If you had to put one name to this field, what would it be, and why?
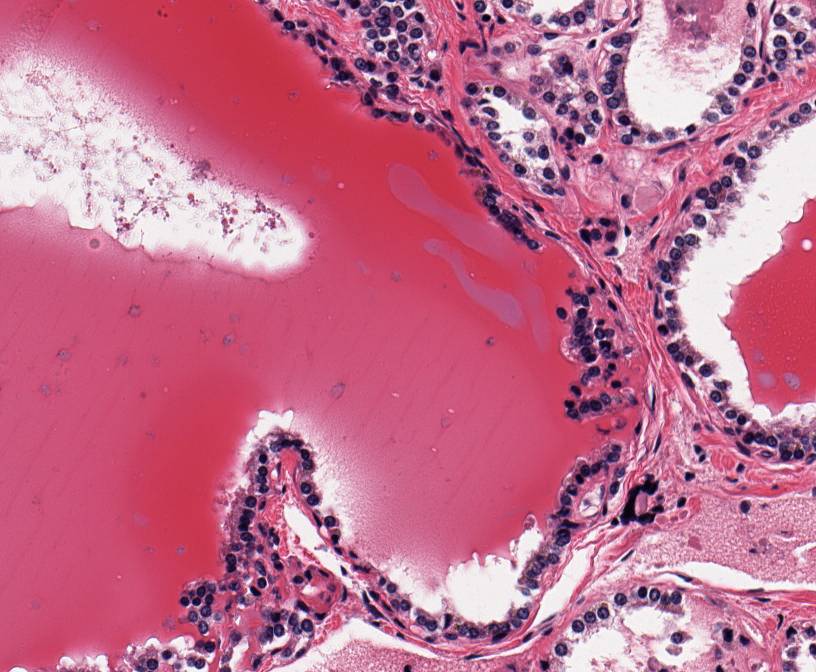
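A thyroid follicle: its large dilated lumen fills the left and centre of the field. The lumen holds dense, homogeneous, deeply eosinophilic secretion, largely free of cells.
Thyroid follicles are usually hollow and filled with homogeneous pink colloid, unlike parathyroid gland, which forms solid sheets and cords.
Smaller glandular spaces crowd the right and lower edges, those at the right holding pink secretion.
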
